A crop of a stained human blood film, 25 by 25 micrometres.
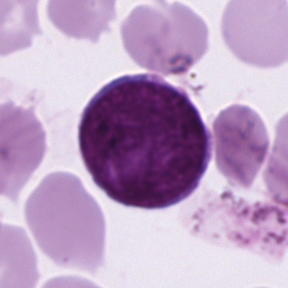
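Myeloblast, the central cell in a stained smear of peripheral blood. A narrow dark bluish-purple rim runs along the edge of the cell. The chromatin is mottled, with darker patches set among slightly lighter areas. No vacuoles are present, and the cell surface has no projections.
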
